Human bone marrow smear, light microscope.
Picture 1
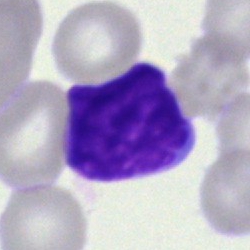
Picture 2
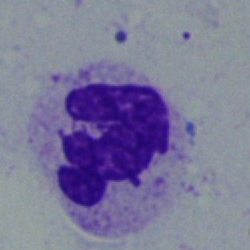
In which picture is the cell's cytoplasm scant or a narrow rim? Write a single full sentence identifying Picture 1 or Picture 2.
The cell shown in picture 1 is mostly filled by its nucleus.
